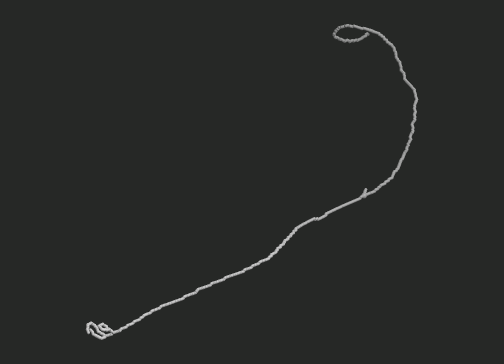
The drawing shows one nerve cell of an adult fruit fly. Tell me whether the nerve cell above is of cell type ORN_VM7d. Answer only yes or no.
no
